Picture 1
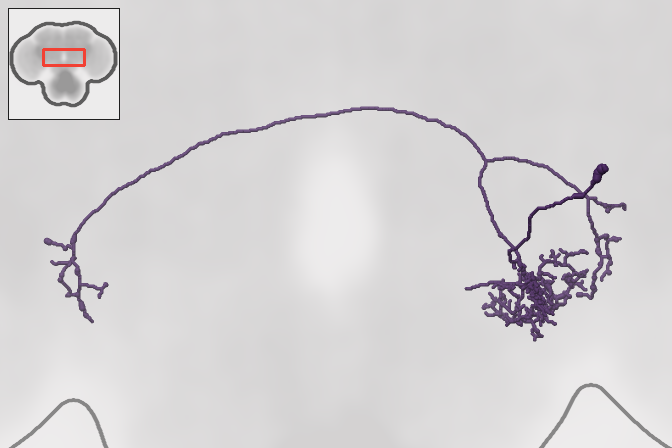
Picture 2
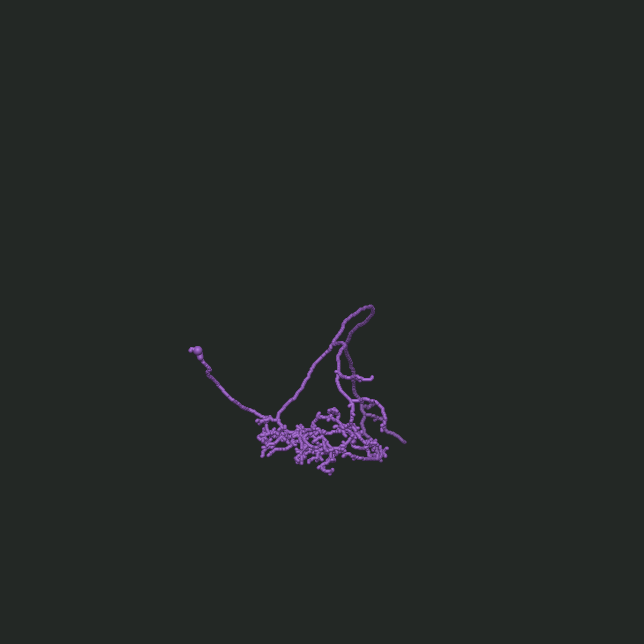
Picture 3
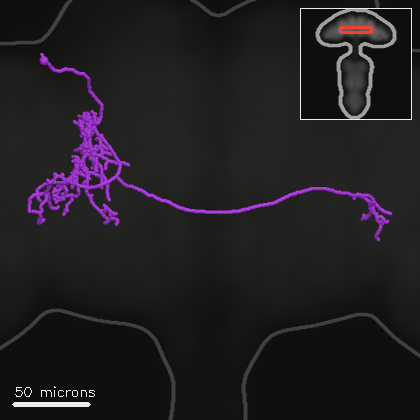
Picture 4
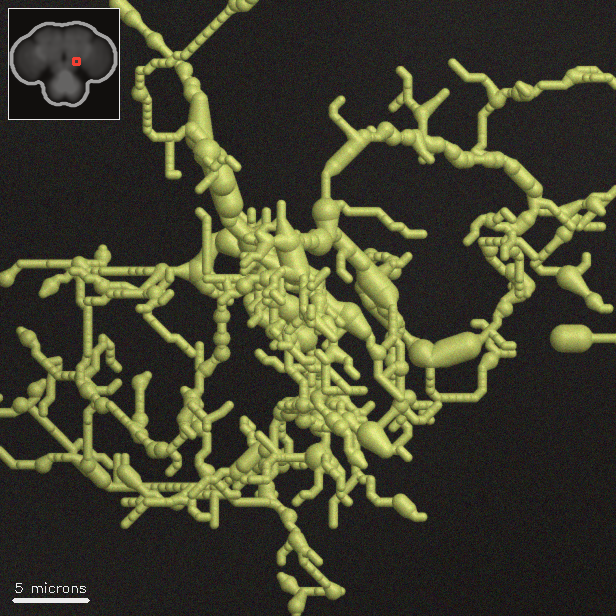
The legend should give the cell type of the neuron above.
CB3631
